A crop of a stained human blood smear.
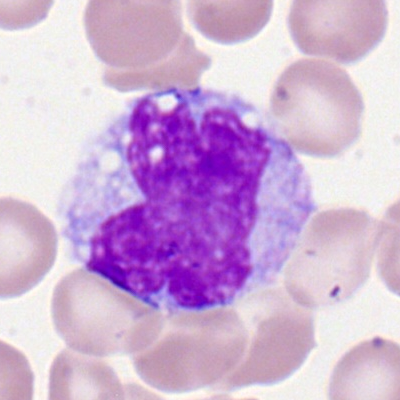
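Monocyte in a stained human blood smear: the outline is roughly round with slightly uneven edges, and the large nucleus is folded, with a deep cleft entering from the top. Several small clear vacuoles are present, some lying over the upper part of the nucleus. The cytoplasm shows no coarse or brightly coloured granules.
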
